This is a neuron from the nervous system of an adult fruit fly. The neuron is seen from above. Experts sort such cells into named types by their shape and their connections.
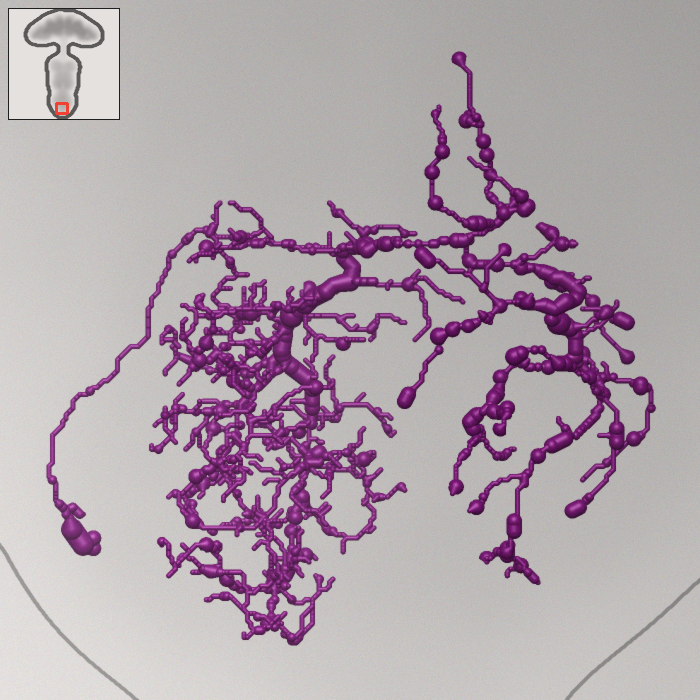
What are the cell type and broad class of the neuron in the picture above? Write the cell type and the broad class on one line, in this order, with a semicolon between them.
INXXX346; nerve-cord intrinsic neuron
